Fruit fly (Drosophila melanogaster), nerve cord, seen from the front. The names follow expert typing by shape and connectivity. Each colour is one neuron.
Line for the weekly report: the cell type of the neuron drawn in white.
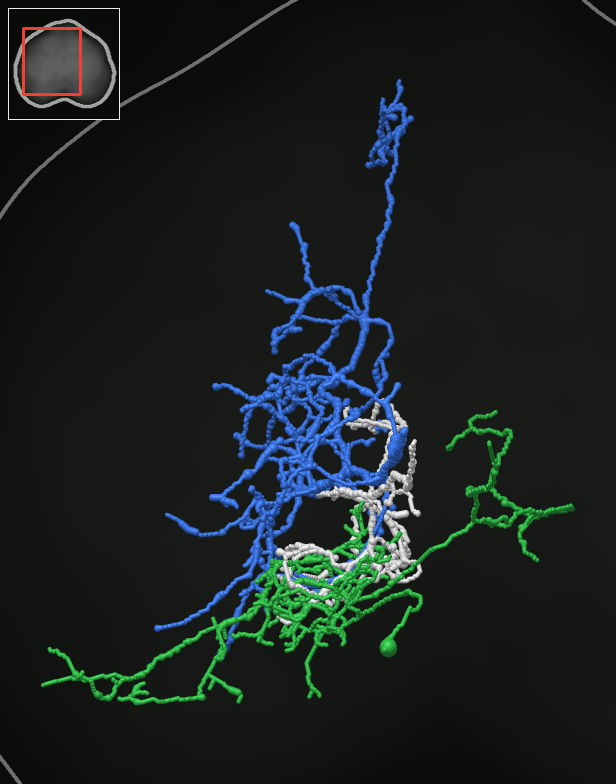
DNg56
